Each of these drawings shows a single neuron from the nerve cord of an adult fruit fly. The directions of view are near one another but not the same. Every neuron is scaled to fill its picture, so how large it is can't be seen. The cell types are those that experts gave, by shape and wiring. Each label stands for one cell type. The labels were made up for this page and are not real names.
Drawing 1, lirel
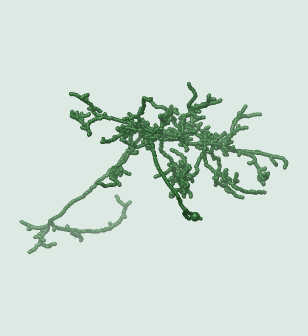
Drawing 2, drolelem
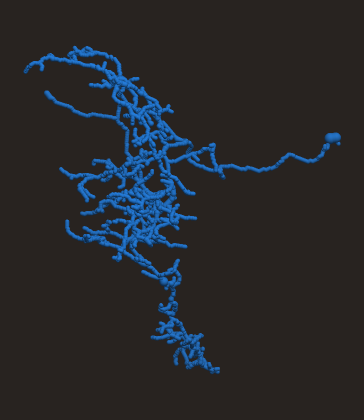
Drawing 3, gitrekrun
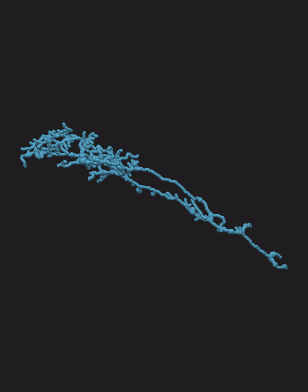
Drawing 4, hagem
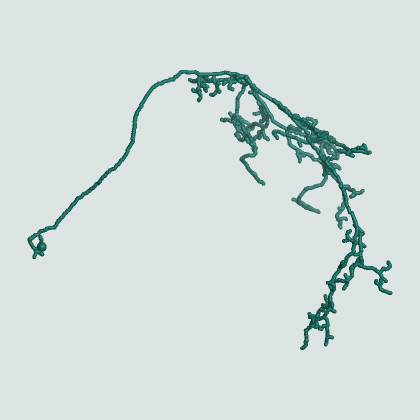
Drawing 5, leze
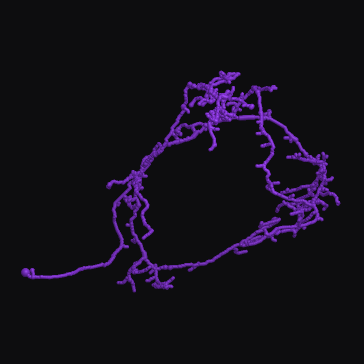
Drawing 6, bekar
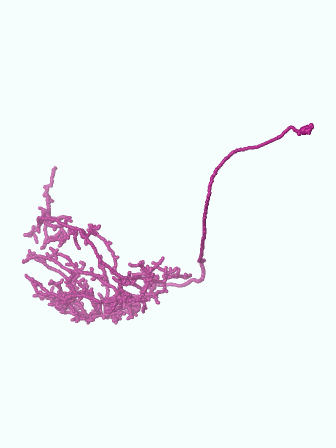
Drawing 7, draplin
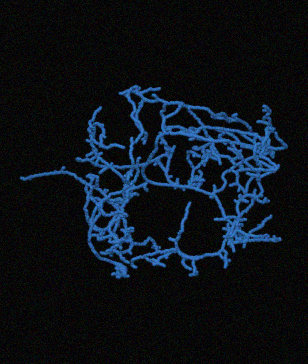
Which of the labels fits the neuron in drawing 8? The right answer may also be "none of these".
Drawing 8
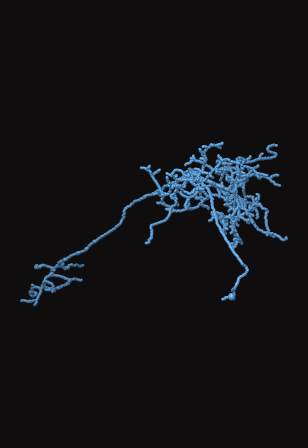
lirel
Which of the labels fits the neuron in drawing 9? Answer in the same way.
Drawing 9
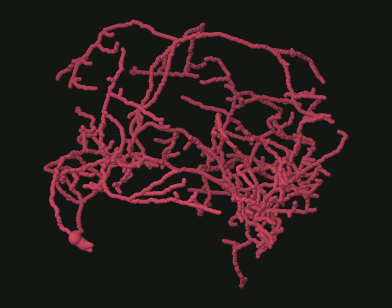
draplin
